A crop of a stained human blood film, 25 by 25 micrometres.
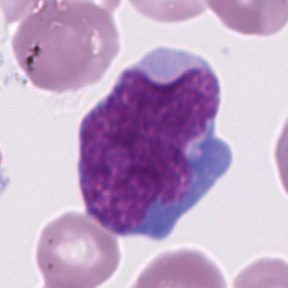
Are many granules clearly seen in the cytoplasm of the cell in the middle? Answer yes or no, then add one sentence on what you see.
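No. No granules are seen in the cytoplasm.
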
